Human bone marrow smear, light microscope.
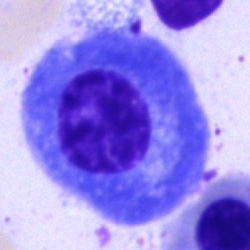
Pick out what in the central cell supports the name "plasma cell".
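Set off-centre, the nucleus lies toward the upper left of the cell.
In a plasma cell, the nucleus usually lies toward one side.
This position goes with that. The cytoplasm is abundant, forming a wide rim around the nucleus, and stains blue.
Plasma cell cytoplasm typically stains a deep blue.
Beside the nucleus, on its right side, lies a paler zone of cytoplasm.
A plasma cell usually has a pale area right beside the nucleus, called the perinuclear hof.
The paler zone here matches it.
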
